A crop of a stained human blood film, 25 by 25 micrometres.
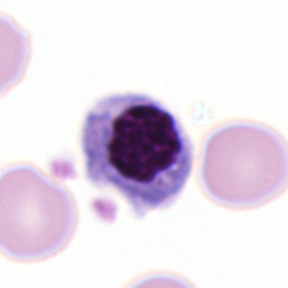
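Normoblast: the central cell in a stained smear of human peripheral blood. Its outline is roughly round, with a slightly irregular edge. The nuclear chromatin is dark purple and coarsely clumped, and no nucleolus is visible in the nucleus. A small blunt projection sticks out from the bottom edge of the cell.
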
